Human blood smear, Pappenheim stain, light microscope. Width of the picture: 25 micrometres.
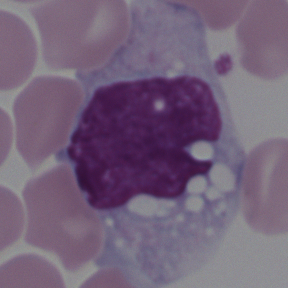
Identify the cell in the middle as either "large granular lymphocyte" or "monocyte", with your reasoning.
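Verdict: monocyte. Nucleus irregular, notched on its lower right side, about 14 by 12 micrometres.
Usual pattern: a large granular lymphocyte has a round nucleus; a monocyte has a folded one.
Also seen: cell outline irregular and elongated top to bottom, not round; cytoplasm abundant and pale grey-blue; several clear vacuoles clustered to the lower right of the nucleus.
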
